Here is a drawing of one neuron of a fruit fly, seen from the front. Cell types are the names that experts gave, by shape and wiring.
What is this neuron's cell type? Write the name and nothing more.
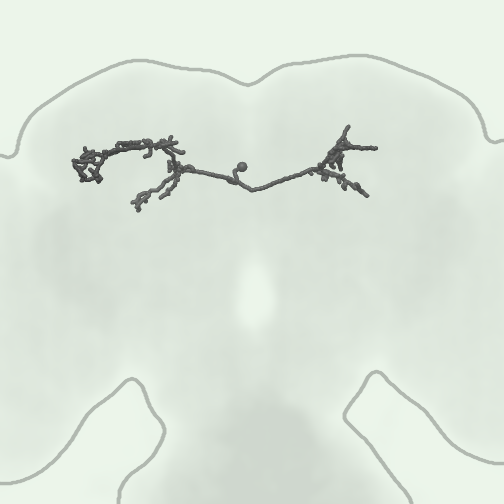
CL225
